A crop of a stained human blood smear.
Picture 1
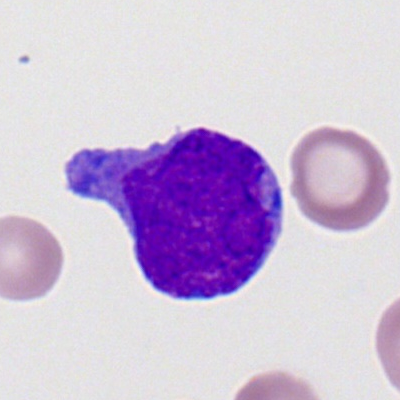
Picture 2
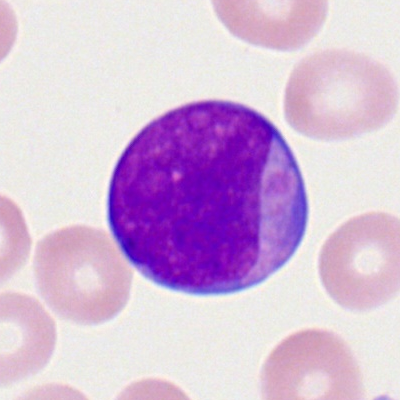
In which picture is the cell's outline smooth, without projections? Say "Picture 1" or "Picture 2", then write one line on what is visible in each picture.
Picture 2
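What picture 1 shows: A single tongue of cytoplasm projects from the cell toward the left.
What picture 2 shows: The cell outline is round and smooth.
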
